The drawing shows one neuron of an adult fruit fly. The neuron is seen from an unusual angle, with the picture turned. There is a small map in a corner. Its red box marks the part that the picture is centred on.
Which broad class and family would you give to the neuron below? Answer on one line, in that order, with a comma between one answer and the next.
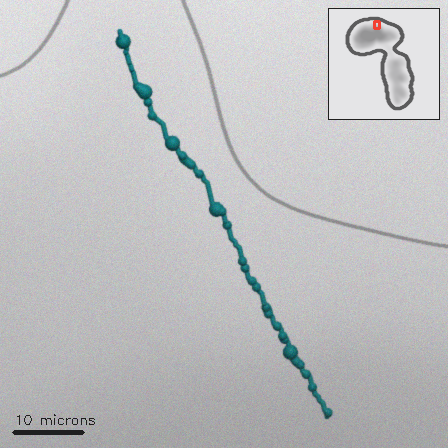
sensory neuron entering the brain, class mechanosensory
